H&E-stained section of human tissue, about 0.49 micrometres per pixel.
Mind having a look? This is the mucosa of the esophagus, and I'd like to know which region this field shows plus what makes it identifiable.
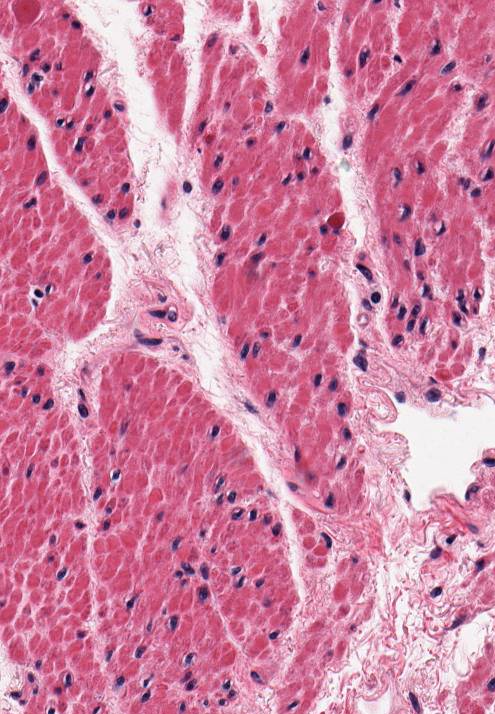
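That's smooth muscle. There's no epithelium or fat, just large bundles of pink muscle with pale connective tissue septa between them.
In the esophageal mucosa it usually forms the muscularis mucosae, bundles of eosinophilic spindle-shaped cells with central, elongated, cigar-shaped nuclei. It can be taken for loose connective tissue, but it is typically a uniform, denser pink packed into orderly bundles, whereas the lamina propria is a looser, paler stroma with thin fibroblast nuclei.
The nuclei here are small, dark blue-purple, oval to elongated and scattered singly.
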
